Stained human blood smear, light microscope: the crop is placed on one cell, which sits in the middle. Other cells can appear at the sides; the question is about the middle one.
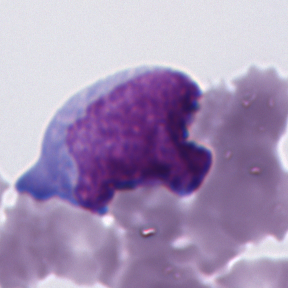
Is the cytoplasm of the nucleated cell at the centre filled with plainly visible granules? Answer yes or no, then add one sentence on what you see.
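No. No distinct granules are seen in the cytoplasm.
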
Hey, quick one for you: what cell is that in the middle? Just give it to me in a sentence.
For this crop, the cell in the middle is a myeloblast.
